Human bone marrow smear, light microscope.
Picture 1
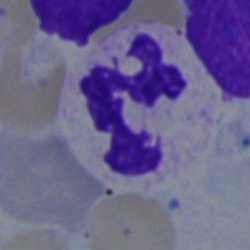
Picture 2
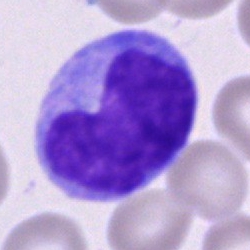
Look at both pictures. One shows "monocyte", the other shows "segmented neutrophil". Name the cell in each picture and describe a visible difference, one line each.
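Picture 1: segmented neutrophil. The cytoplasm is plentiful and pale pinkish-lilac.
Picture 2: monocyte. The nucleus fills most of the cell.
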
